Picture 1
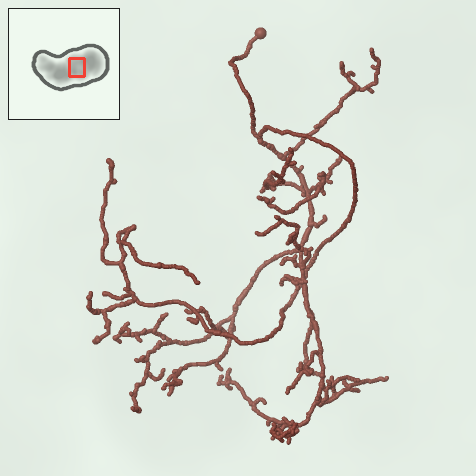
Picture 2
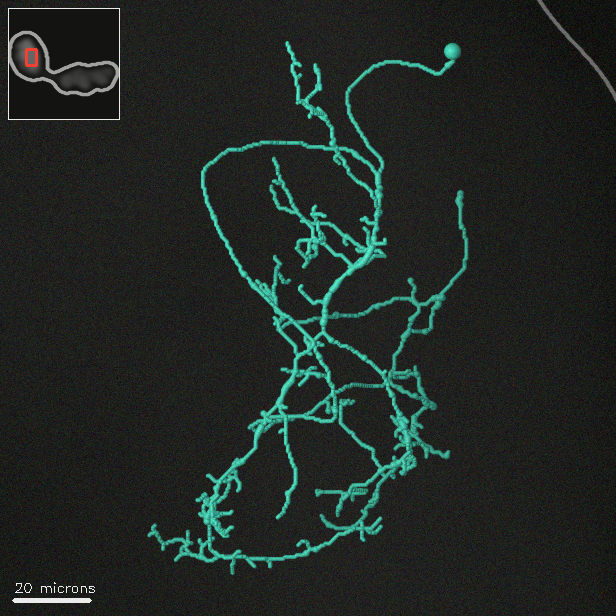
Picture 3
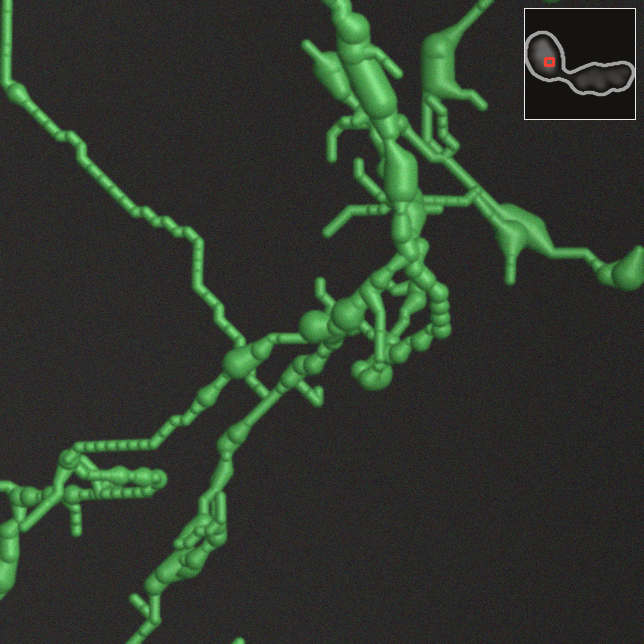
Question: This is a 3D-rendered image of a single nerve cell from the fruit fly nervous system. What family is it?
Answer: hemilineage PSp2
